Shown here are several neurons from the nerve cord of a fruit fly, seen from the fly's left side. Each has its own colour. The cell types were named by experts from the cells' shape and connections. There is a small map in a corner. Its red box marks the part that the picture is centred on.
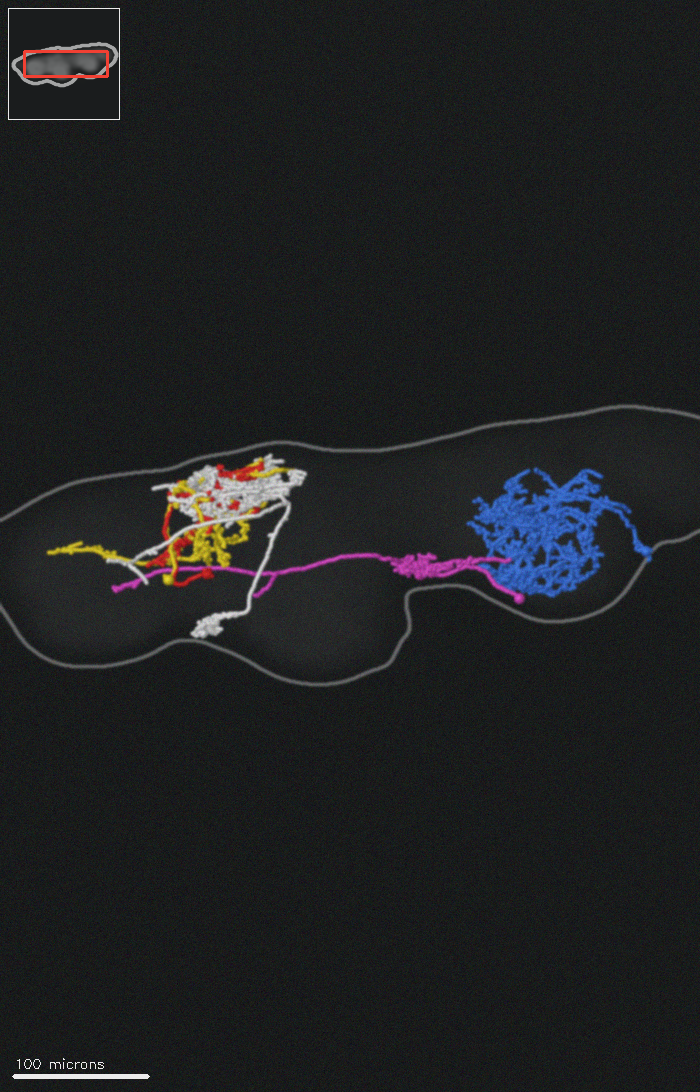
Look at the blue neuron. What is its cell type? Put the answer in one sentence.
The cell type is IN21A014.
